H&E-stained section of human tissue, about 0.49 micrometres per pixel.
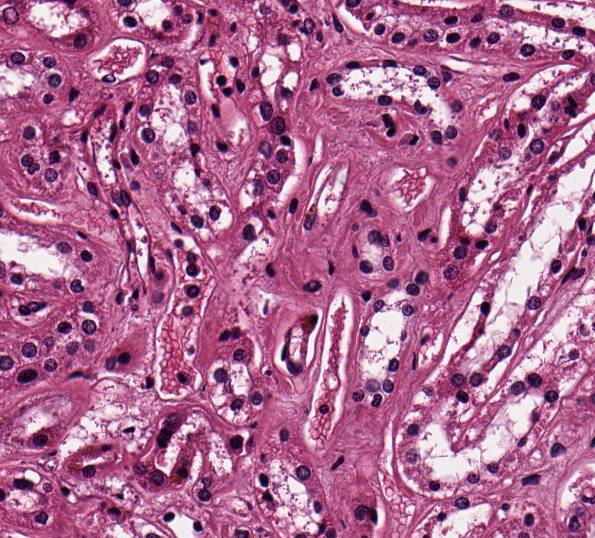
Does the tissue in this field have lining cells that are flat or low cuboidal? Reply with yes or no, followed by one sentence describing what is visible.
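Yes. The tubules are lined by a single layer of cuboidal cells.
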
